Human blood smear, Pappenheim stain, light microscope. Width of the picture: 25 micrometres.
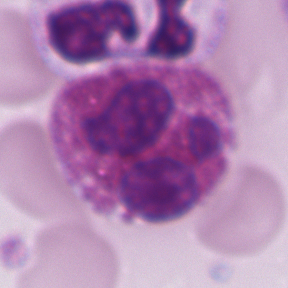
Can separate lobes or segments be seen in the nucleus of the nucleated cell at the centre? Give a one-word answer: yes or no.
Yes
